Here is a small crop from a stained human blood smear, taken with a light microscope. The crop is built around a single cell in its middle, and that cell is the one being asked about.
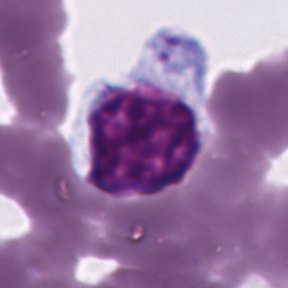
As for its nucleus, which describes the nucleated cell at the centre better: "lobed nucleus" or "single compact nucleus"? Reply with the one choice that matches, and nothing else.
Single compact nucleus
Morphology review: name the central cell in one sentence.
The cell at the middle of the frame should be recorded as a hairy cell.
